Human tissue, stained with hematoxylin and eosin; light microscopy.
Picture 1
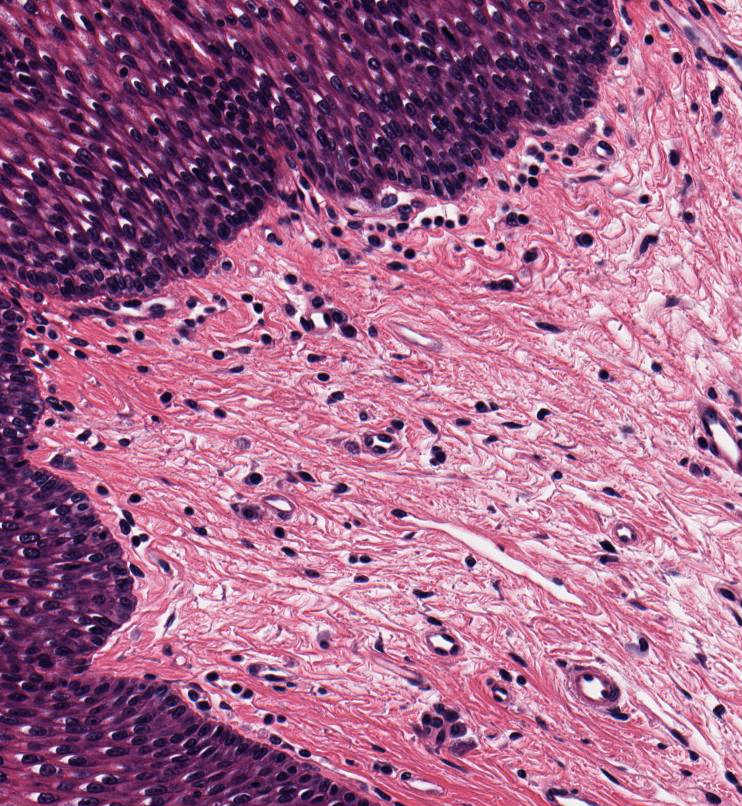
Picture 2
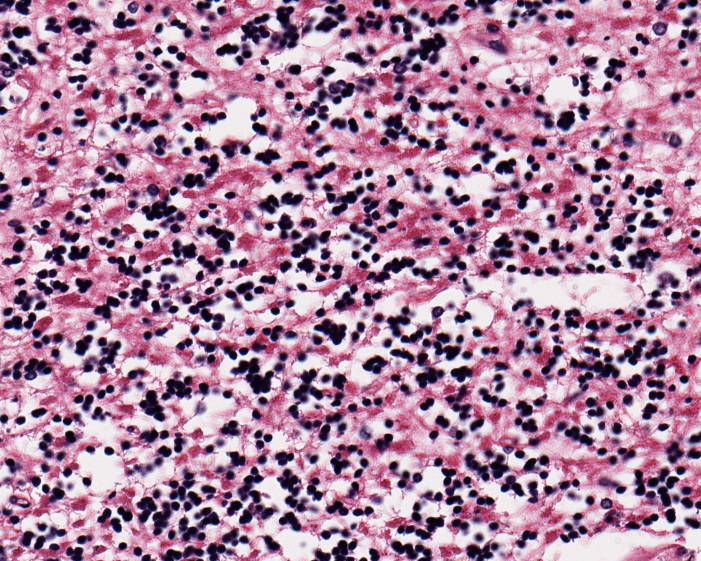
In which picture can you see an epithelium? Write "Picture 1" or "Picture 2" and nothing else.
Picture 1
